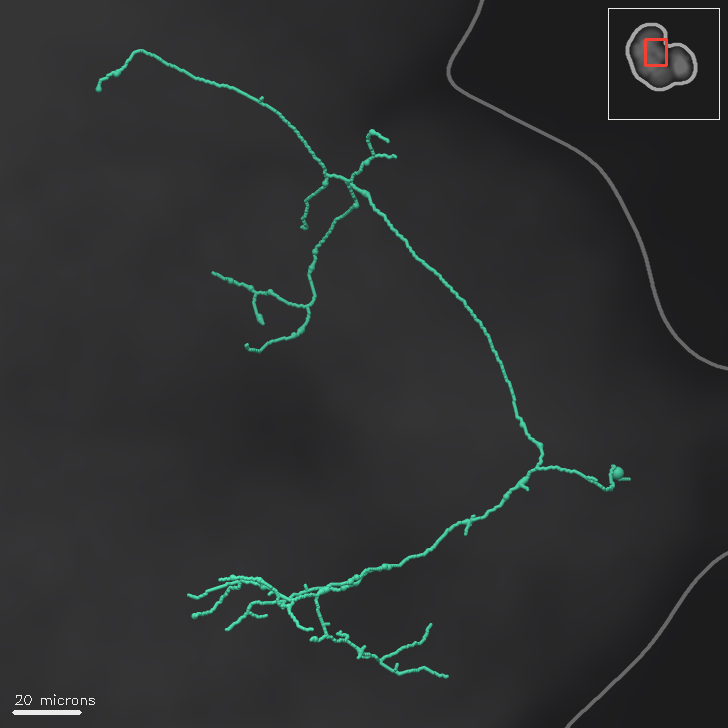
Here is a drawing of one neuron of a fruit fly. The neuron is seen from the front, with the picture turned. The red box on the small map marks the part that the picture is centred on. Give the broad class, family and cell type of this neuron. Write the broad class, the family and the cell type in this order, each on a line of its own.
central-brain intrinsic neuron
hemilineage LB19
PS335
